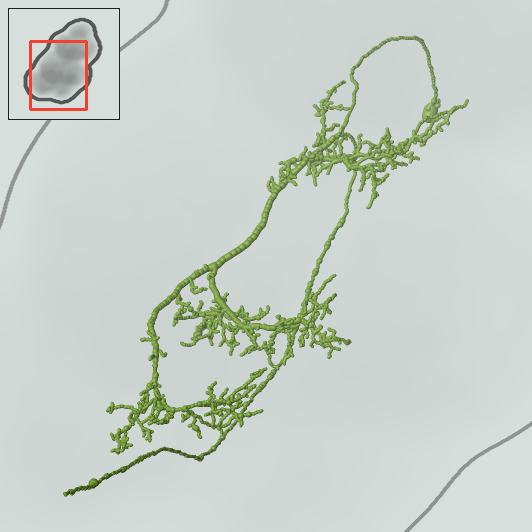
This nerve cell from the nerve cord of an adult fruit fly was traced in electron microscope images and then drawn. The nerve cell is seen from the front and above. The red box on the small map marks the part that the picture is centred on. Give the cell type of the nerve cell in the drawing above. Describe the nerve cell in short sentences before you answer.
Dozens of branch ends can be seen. In this view it is about as wide as it is tall. This is an ascending neuron. It is of cell type ANXXX098.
